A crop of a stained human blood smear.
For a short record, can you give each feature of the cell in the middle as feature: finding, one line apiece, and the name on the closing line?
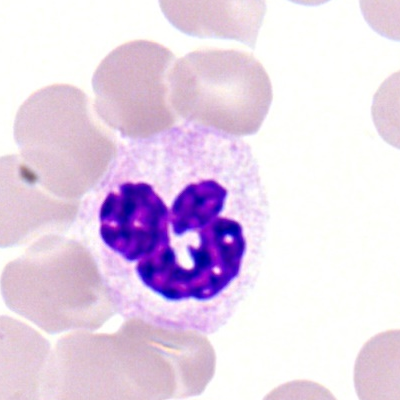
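Chromatin: dark purple, coarsely clumped
Nucleoli: none visible
Granules: fine, small, lilac, scattered through the cytoplasm
Vacuoles: none in the cytoplasm
Name: segmented neutrophil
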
